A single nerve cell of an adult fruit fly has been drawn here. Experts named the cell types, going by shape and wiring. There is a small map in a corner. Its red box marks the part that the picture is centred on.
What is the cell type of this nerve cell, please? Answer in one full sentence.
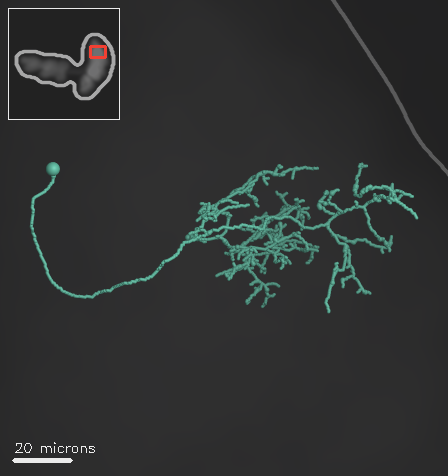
The nerve cell is of cell type CB3528.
